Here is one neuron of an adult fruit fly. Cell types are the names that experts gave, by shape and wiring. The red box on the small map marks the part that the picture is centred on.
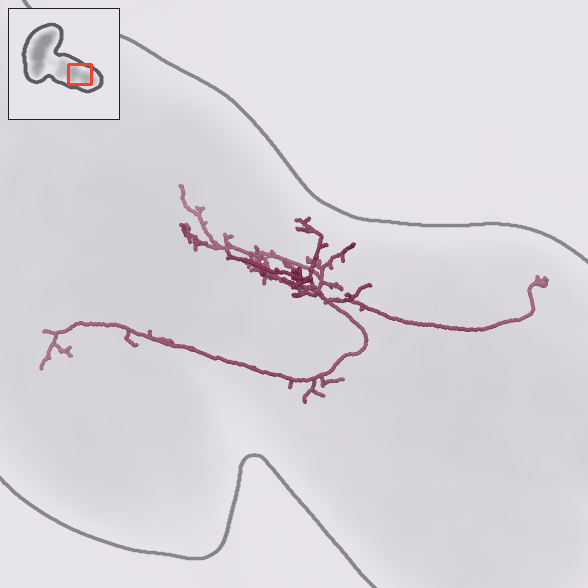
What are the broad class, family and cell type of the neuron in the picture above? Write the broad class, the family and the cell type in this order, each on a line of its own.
nerve-cord intrinsic neuron
hemilineage 07B
IN07B086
